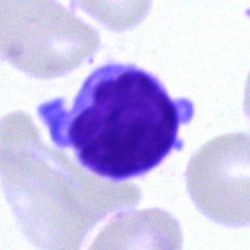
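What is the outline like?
Roughly round, I think, though small bumps break its edge, and the bleb on the left looks larger than the one on the right.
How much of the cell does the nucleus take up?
Nearly the whole cell.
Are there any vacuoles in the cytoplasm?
None that I can see.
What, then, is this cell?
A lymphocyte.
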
